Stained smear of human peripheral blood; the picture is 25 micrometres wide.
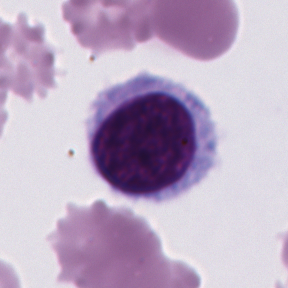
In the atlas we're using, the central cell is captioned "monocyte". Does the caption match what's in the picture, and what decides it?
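This is a hairy cell; monocyte does not fit. Size weighs first against monocyte: the cell is about 11 micrometres across.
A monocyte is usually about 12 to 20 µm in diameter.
The nucleus is about 9 micrometres across, round in outline, and fills about 60% of the cell's area.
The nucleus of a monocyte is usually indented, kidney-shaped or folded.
The cytoplasm contains no vacuoles and no distinct granules, which speaks against monocyte and for hairy cell.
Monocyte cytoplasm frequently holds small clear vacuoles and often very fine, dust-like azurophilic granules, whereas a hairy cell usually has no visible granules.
No nucleolus can be seen in the nucleus, in keeping with hairy cell.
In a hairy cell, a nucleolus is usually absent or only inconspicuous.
The cytoplasm is pale blue, its rim wider on the right of the nucleus than on the left, and the cell border is slightly ragged rather than smooth.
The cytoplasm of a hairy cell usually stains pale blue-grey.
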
